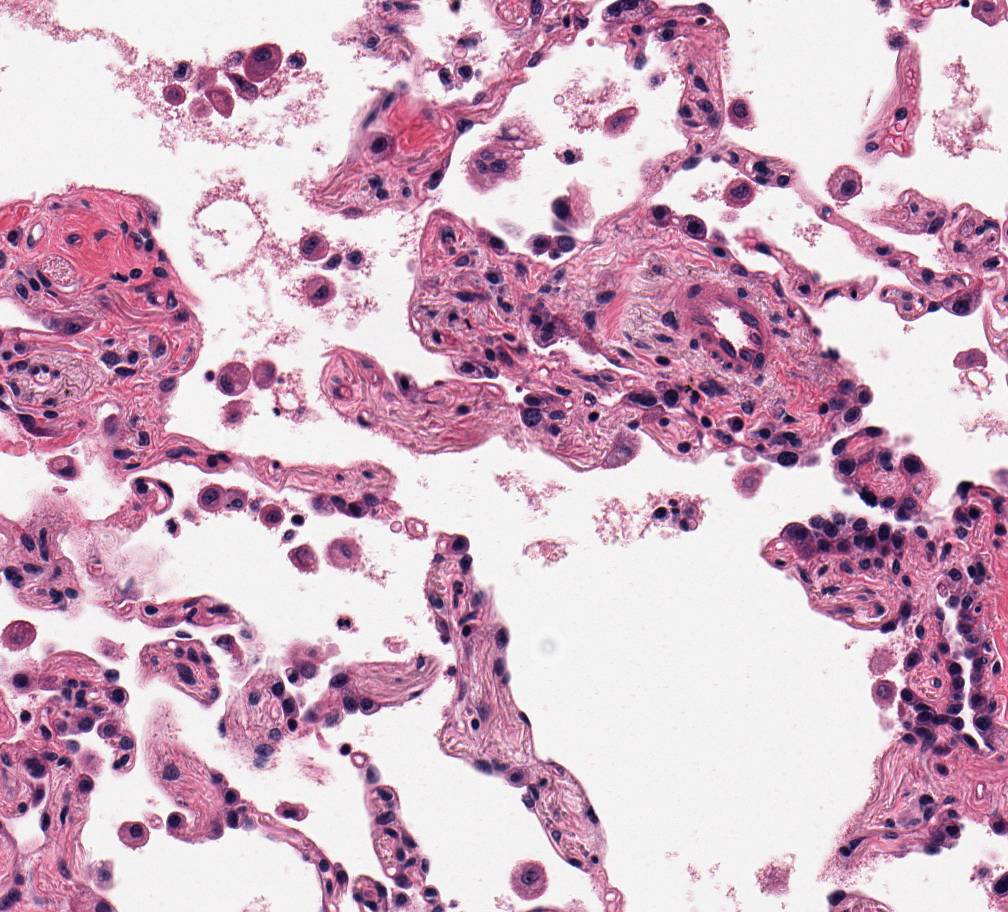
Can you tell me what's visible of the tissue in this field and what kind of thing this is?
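Septa widened by pink collagenous fibrous tissue, most obviously the large island in the upper centre and the mass at upper left. Right edge: septal surfaces crowded with plump cells with round dark nuclei. No fat cells anywhere in the field. Tissue: lung.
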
